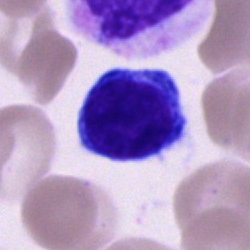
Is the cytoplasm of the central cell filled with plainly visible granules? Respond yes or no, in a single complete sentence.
No, the cytoplasm does not hold many granules; none are visible in it.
